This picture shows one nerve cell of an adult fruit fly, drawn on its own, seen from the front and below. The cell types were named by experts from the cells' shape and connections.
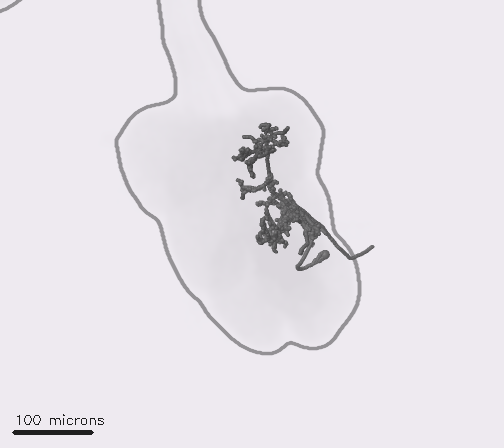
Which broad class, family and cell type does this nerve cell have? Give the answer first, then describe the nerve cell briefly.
It is a motor neuron of the nerve cord. The family is MNad. The cell type is MNad26. By the scale bar it is about 190 microns tall in this view. As drawn here it is about as wide as it is tall.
